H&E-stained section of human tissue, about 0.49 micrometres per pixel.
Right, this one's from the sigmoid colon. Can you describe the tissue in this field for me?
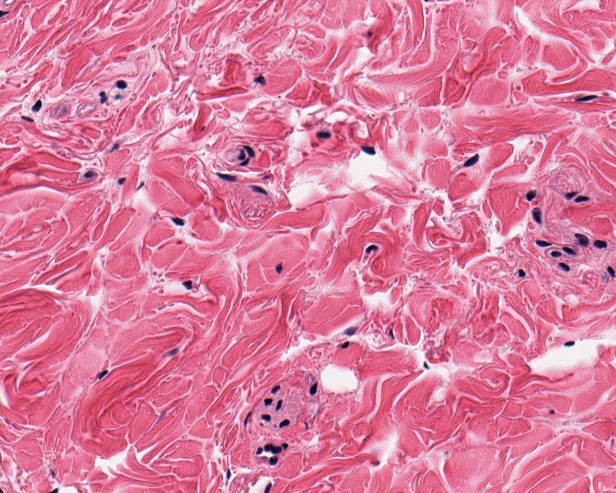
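Thick, bright pink collagen bundles occupy the entire field, running in many different directions and interwoven rather than lying parallel. Cells are sparse, with only scattered nuclei between the bundles. Each of these nuclei is small, dark and elongated, with no cytoplasm visible around it.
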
